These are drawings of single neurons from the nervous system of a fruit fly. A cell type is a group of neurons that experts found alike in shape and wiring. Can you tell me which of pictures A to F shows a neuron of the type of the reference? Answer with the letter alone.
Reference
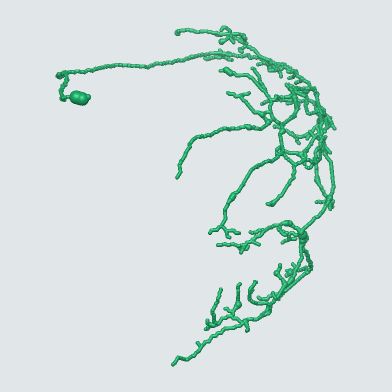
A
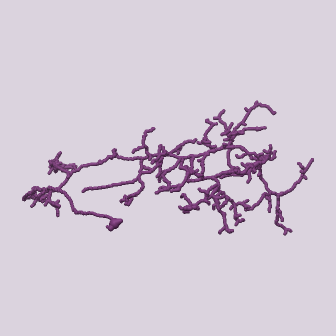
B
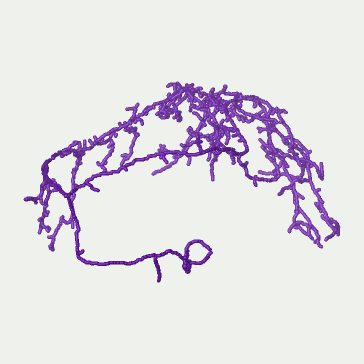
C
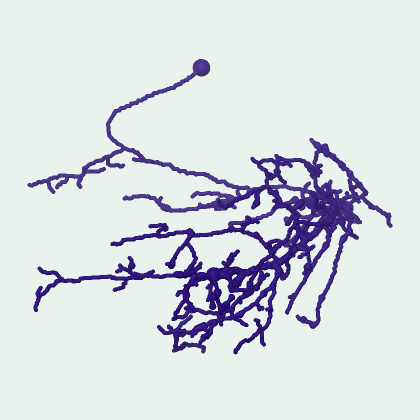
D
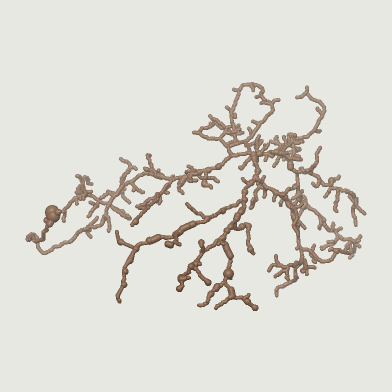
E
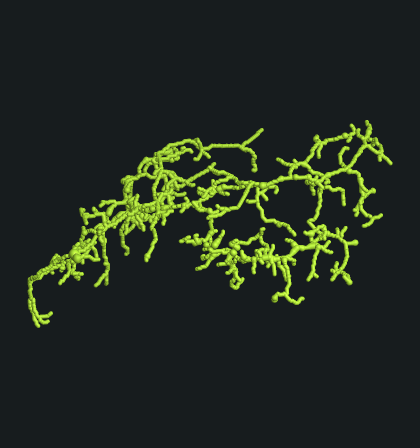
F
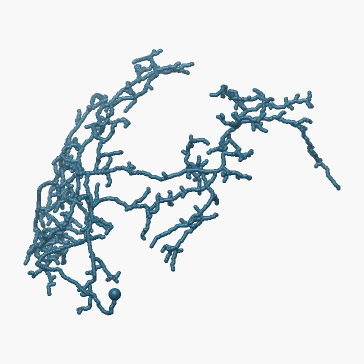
C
